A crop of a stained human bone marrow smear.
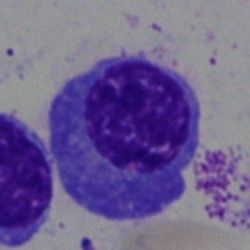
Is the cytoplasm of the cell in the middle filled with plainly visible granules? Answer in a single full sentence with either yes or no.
No, its cytoplasm is free of any visible granules.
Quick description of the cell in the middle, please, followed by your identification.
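Blue cytoplasm surrounds a nucleus placed off-centre, toward the upper right of the cell. The widest band of cytoplasm lies on the lower left side of the nucleus. Nuclear chromatin is dark purple and clumped, with small pale gaps between the clumps. This cell is a plasma cell.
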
